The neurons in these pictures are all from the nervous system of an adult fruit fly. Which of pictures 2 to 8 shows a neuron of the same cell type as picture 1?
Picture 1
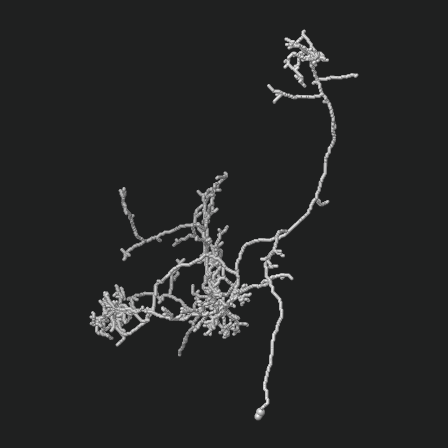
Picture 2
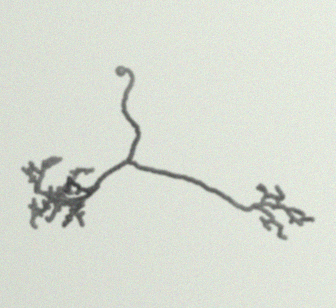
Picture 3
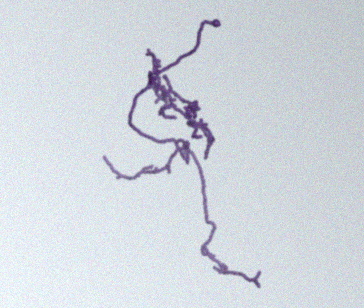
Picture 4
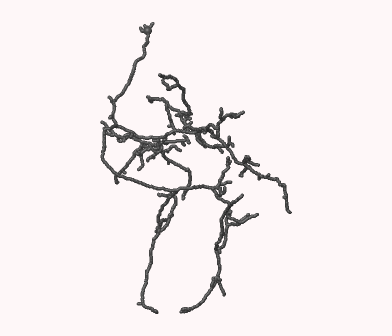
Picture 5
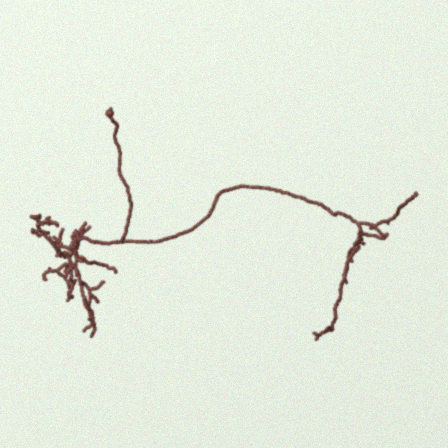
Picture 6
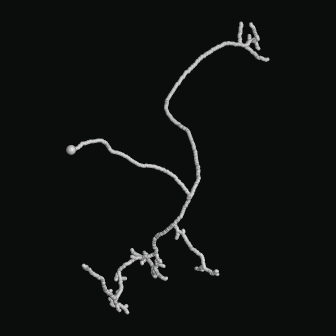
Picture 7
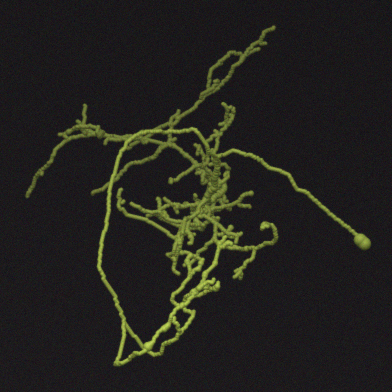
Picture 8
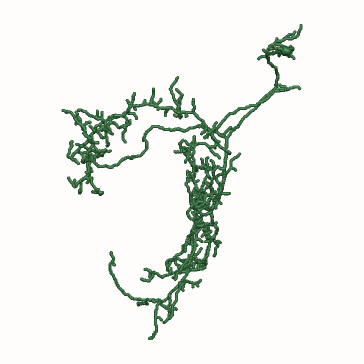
8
